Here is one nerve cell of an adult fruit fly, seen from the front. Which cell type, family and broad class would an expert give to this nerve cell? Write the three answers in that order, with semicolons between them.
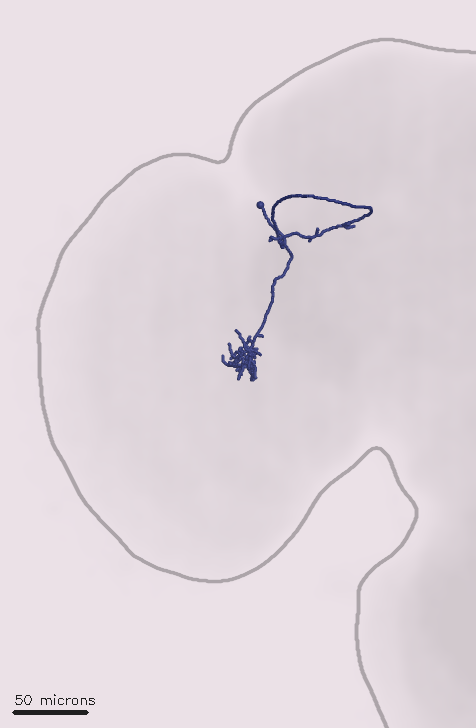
LC6; hemilineage VPNd3; visual projection neuron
